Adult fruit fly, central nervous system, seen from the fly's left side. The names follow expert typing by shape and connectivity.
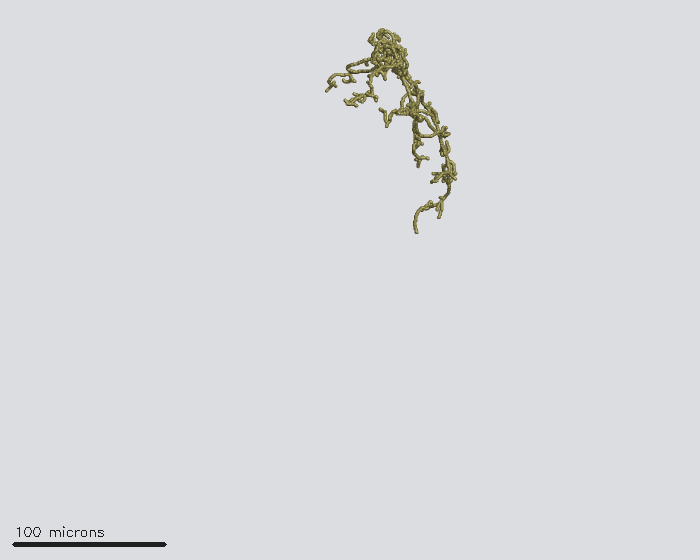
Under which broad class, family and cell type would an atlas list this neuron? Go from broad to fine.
central-brain intrinsic neuron; hemilineage SLPpl2; SLP359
